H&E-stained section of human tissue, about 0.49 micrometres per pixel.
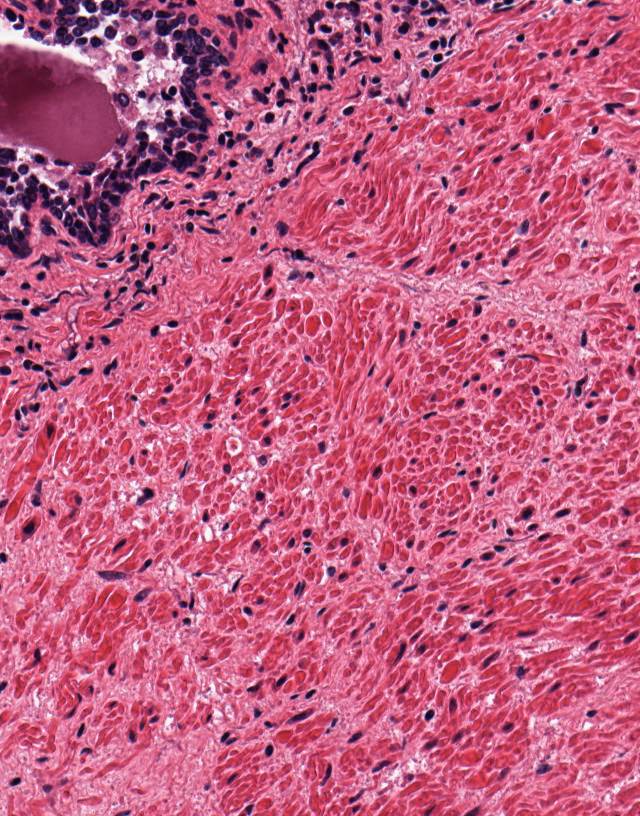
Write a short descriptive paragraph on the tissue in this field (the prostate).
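Most fibres in the centre of the field are cut transversely, appearing as small rounded pink profiles. These muscle fibres have cytoplasm that stains a deep, bright pink. Between them, small dark nuclei are scattered singly. At the upper left margin there is a dense crowd of small, round, dark-staining nuclei.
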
